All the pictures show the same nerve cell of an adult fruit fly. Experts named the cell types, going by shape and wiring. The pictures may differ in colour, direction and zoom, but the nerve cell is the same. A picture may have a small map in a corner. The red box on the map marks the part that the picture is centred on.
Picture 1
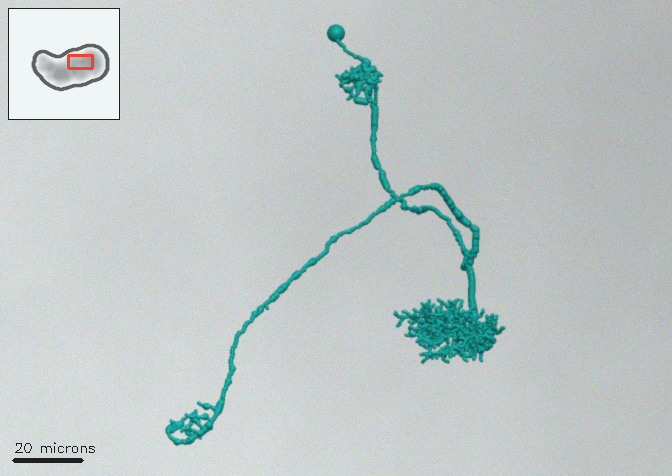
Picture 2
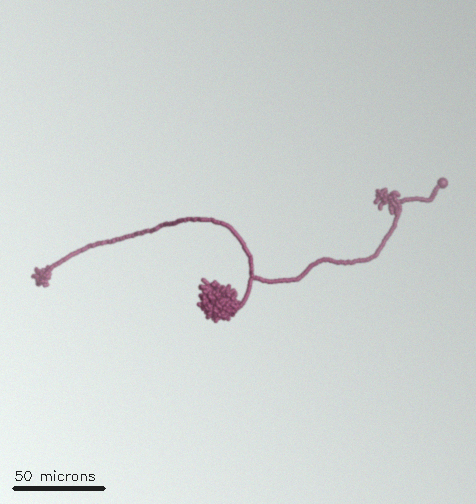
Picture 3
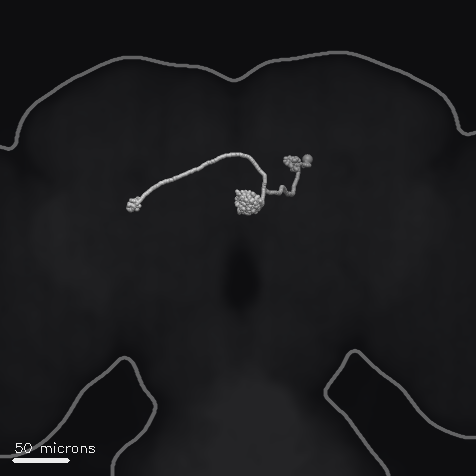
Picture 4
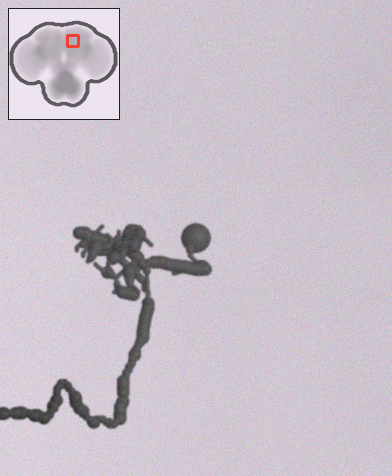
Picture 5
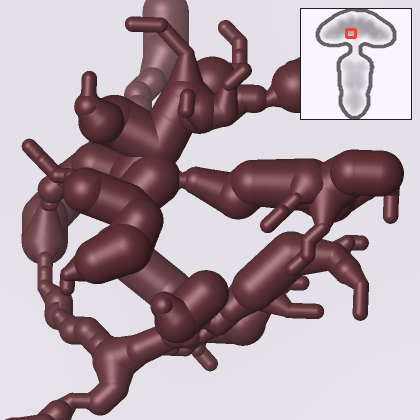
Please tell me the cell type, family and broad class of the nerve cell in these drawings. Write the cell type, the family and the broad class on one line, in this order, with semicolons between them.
EPG; class CX; central-brain intrinsic neuron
